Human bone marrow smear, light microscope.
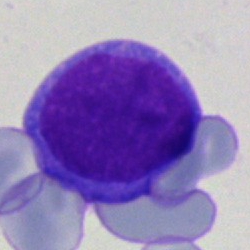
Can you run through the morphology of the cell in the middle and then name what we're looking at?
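Cytoplasm reduced to a thin rim around the nucleus. Staining of the cytoplasm: deep blue. Granules: none visible. Vacuoles: none visible. Cell: blast.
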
